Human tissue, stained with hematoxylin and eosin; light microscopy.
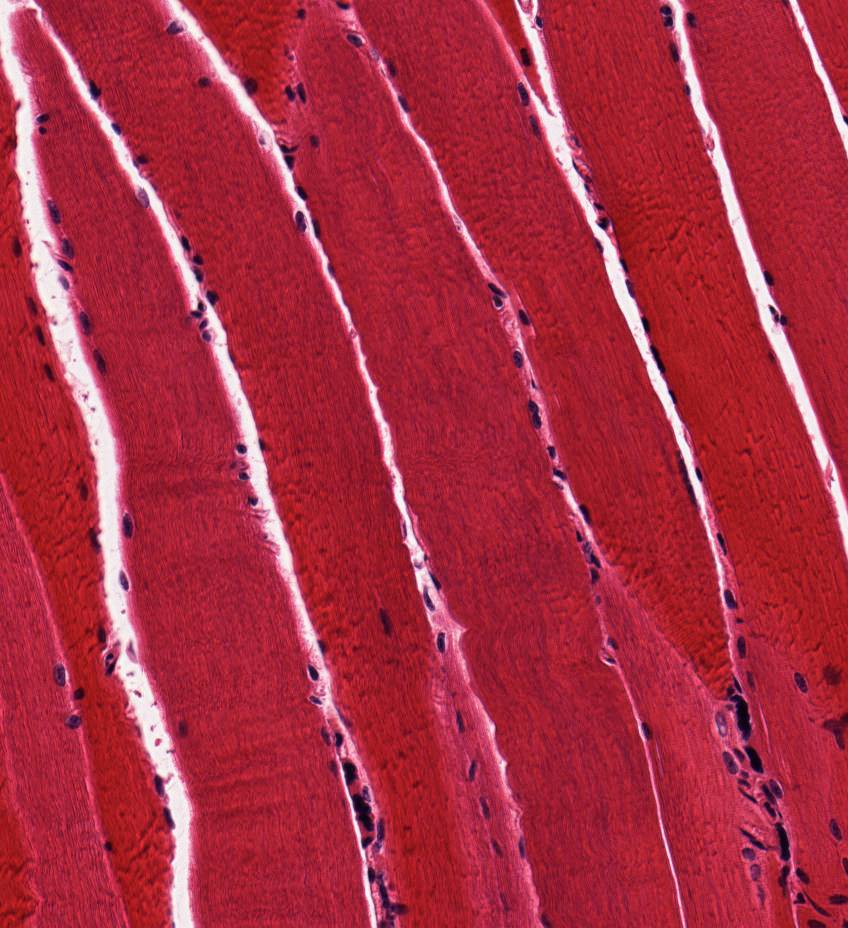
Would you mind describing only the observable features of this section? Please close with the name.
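You'll see long, parallel, unbranched muscle fibres filling the whole field, running steeply from upper left towards lower right. Their nuclei are small, dark purple and elongated along the fibres, sitting at the edges just beneath the borders rather than centrally. The fibre cytoplasm stains a deep, even red with eosin. That's skeletal muscle.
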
